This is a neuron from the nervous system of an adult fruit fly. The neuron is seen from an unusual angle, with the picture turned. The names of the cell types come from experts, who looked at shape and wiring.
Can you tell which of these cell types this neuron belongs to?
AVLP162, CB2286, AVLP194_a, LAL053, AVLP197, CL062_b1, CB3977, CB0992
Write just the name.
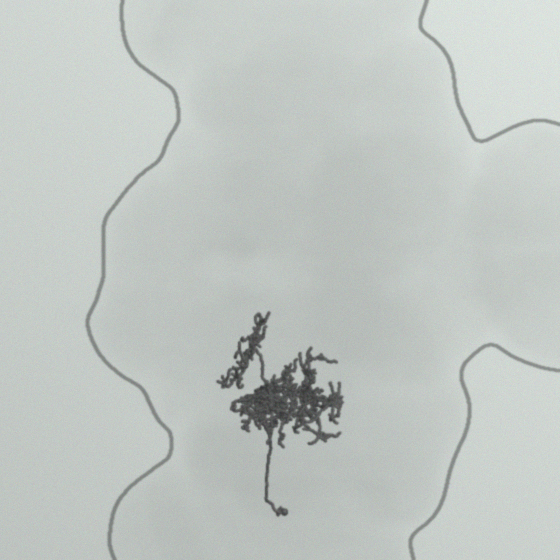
LAL053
